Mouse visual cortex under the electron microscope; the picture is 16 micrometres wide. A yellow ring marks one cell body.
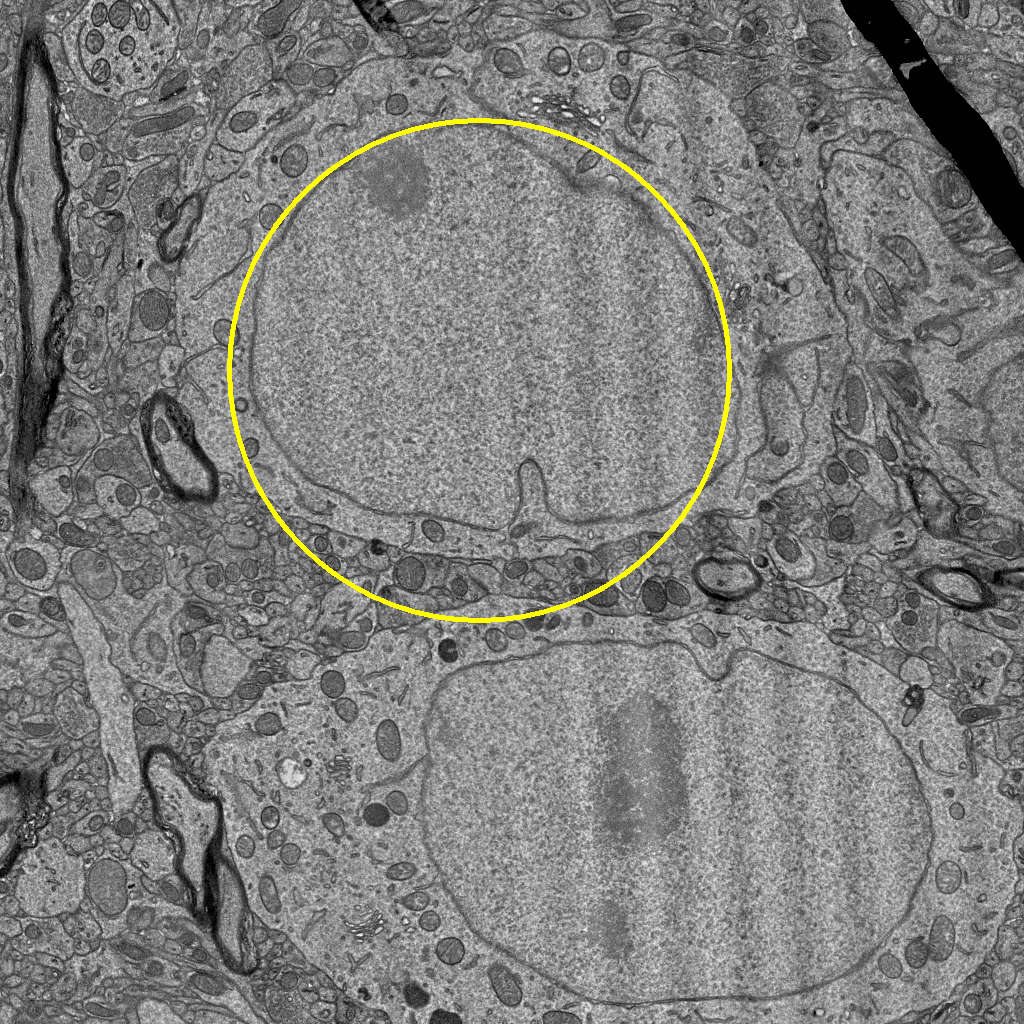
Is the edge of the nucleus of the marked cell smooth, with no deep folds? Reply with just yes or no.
No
